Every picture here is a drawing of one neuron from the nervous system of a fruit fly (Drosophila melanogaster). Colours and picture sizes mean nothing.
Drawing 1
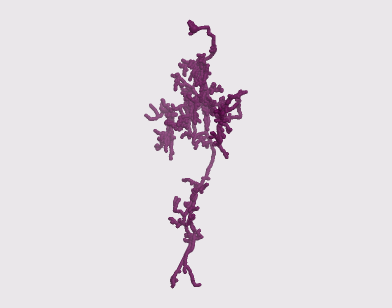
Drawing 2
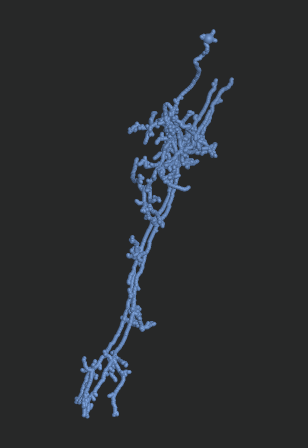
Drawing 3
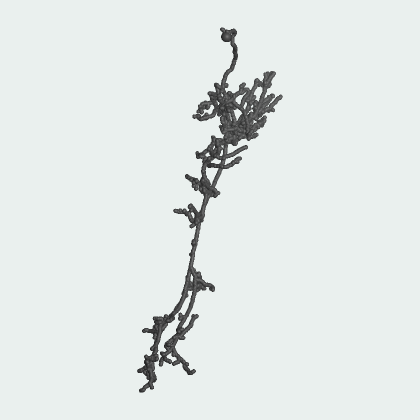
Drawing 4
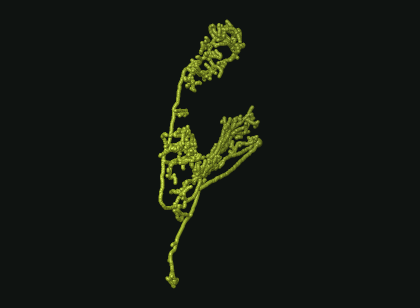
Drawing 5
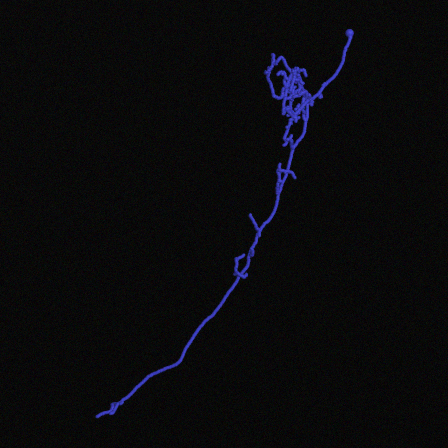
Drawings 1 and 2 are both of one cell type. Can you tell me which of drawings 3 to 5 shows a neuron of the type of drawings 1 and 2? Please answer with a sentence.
The neuron in drawing 3 is of the same cell type.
